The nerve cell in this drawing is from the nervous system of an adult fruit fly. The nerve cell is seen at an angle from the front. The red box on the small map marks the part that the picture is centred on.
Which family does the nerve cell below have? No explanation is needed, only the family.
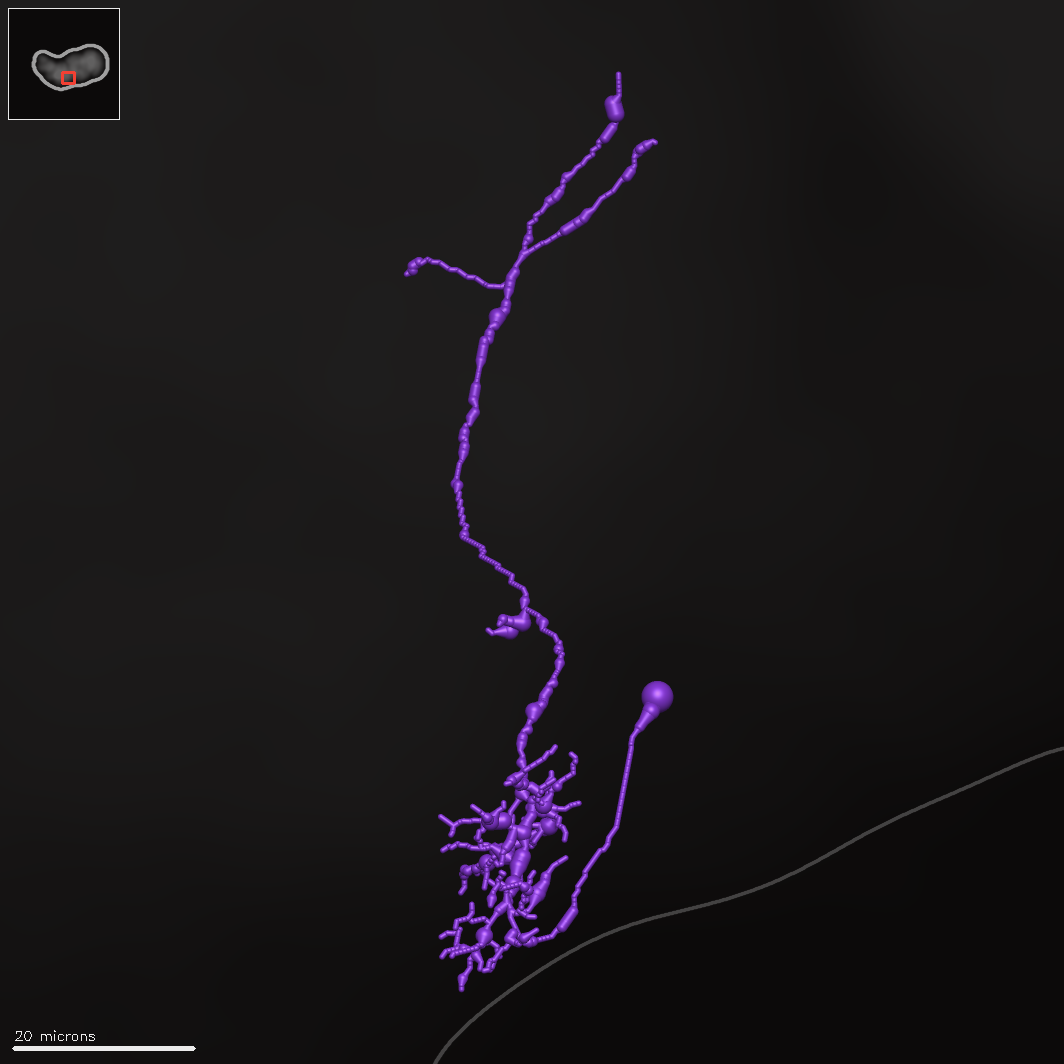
TmY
